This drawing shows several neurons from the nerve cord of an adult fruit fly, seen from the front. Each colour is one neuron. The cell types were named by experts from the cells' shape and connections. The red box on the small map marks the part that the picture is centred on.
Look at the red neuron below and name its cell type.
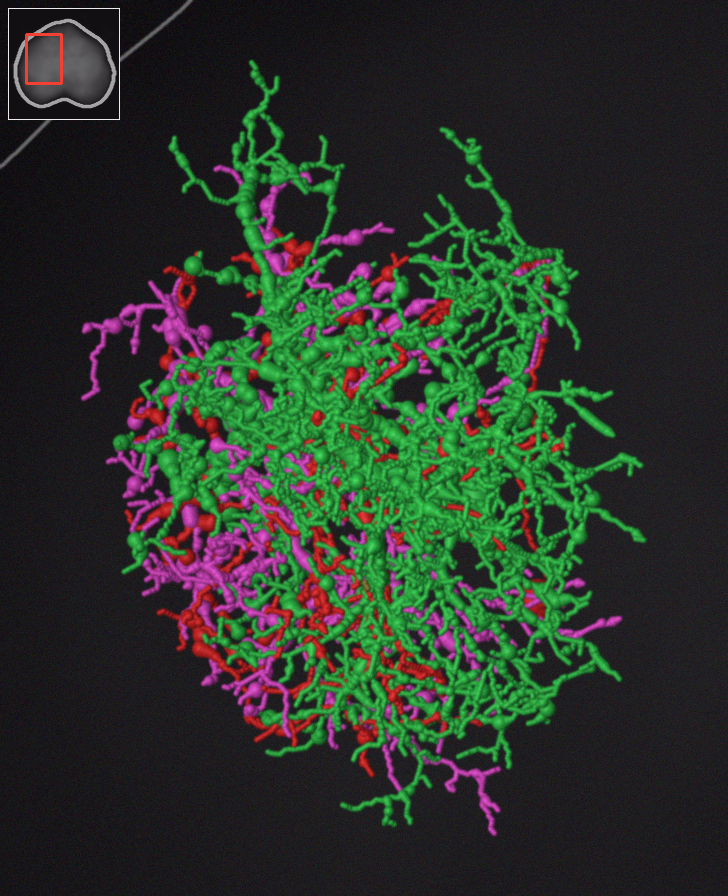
IN21A036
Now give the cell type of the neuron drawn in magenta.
IN21A037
